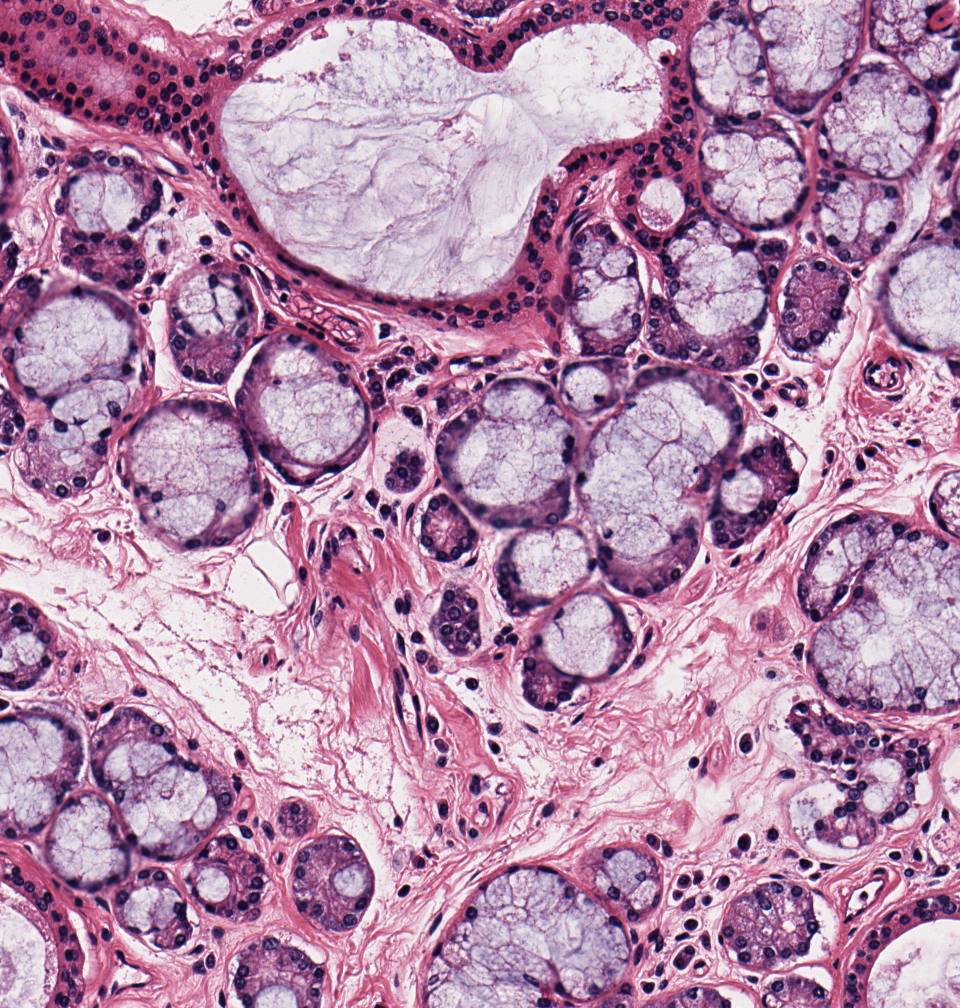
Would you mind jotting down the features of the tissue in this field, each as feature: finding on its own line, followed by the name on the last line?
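Acini: rounded, clustered, filling most of the field
Stroma: pink fibrous bands between clusters
Pale acini: dark flattened nuclei at outer edge
Darker cells: purple granular cytoplasm, round nuclei, beside or capping pale acini
Lower left: loose pale stroma, widely spaced wavy fibres
Name: minor salivary gland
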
